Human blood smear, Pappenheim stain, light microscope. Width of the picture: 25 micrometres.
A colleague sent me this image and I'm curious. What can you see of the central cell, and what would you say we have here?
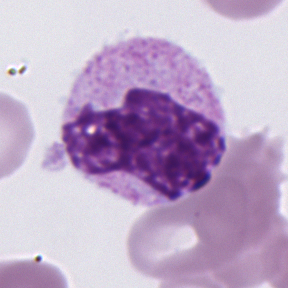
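A broad, irregular nucleus stretches almost the full width of the cell, with no nucleolus to be seen. Many fine pinkish-purple granules fill the cytoplasm, which shows no vacuoles. Here we have a segmented neutrophil.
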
